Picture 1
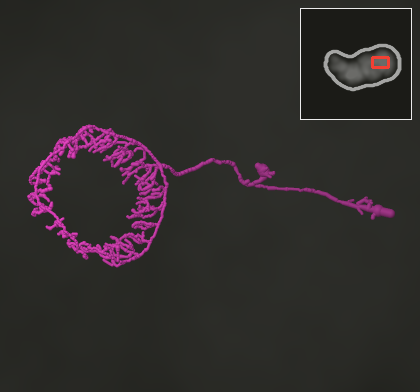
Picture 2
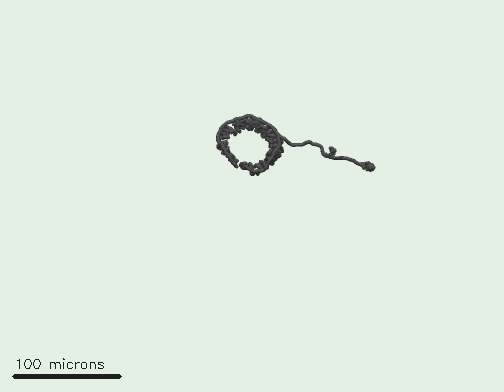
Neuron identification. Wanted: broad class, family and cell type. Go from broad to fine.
central-brain intrinsic neuron; hemilineage EBa1; ER4m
